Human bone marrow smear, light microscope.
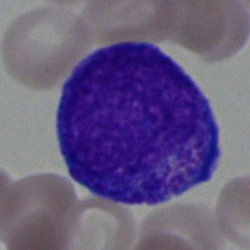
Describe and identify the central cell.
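Notice the nucleus takes up almost the whole cell, and no distinct nucleoli show. Down at the lower right there's a paler, pinkish speckled patch. No vacuoles anywhere. That one's a promyelocyte.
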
